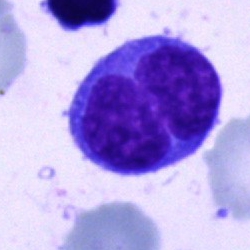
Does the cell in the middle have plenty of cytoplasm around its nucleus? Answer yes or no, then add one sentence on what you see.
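No. The nucleus fills most of the cell, leaving a narrow rim of cytoplasm.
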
